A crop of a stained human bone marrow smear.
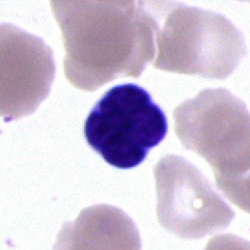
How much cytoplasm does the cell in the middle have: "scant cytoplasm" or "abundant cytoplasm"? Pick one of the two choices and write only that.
Scant cytoplasm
